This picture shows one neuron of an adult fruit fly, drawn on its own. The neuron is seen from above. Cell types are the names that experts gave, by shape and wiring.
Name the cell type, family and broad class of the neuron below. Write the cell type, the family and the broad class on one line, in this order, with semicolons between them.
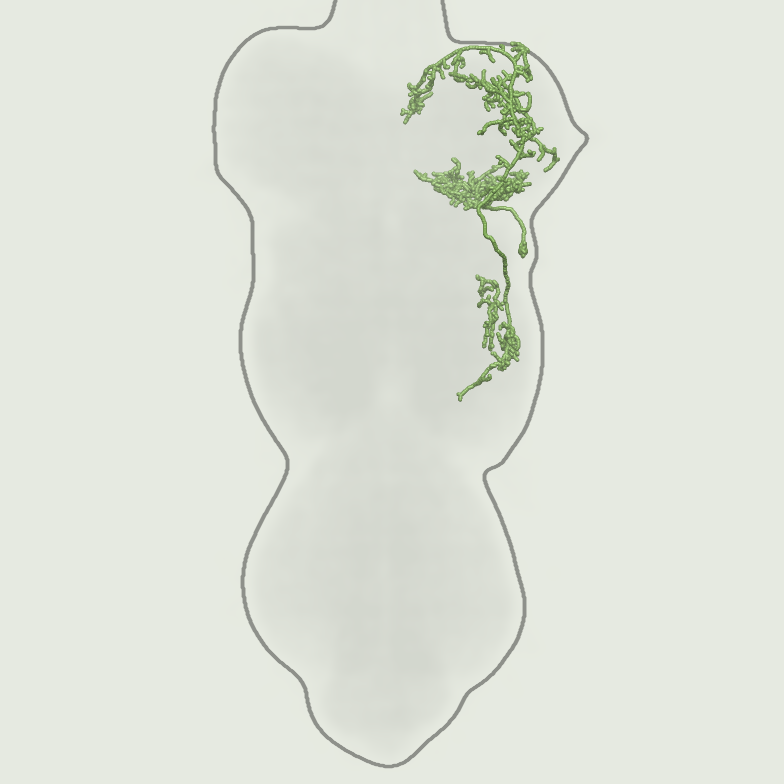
IN03A009; hemilineage 03A; nerve-cord intrinsic neuron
